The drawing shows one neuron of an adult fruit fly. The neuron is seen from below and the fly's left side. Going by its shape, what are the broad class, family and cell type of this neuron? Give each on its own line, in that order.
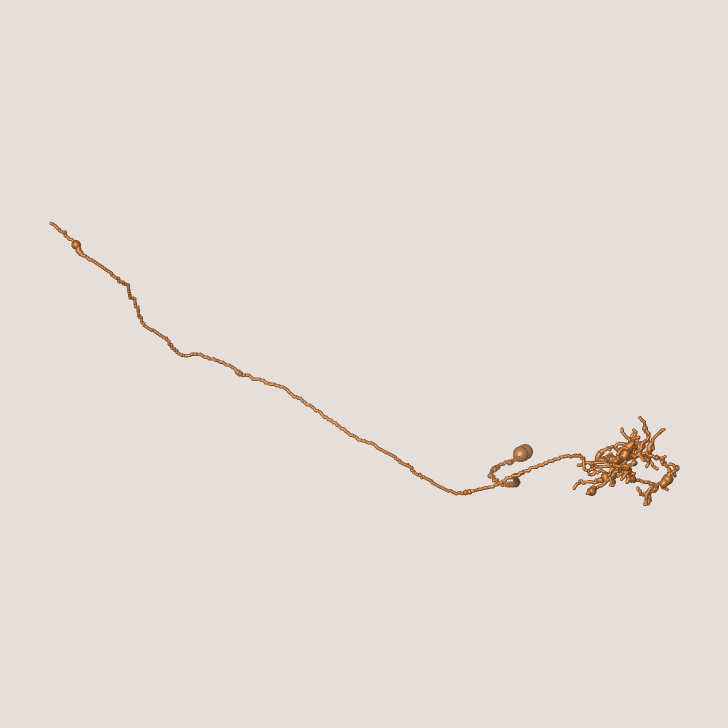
visual projection neuron
hemilineage VPNd2
LC10b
